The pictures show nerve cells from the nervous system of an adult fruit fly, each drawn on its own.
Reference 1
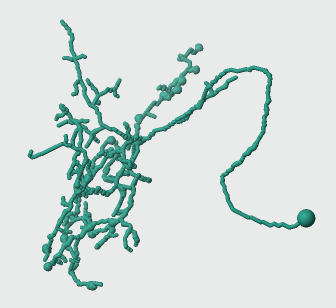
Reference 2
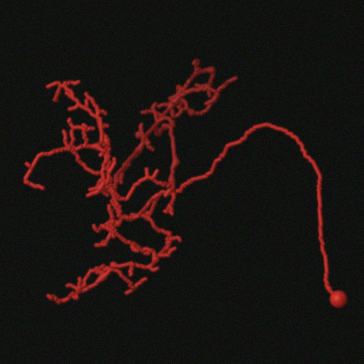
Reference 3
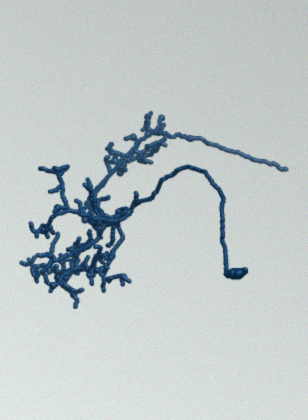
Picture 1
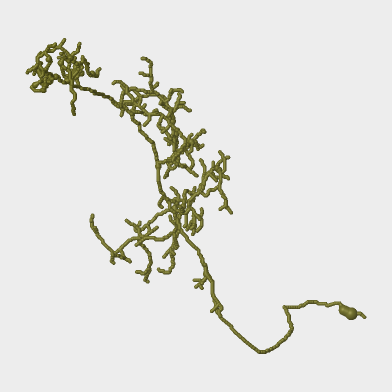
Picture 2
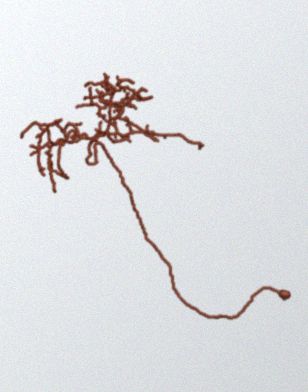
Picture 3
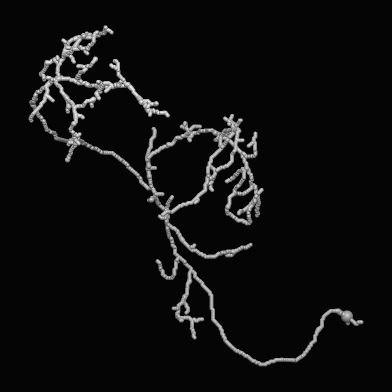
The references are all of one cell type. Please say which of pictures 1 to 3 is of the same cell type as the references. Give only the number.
1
